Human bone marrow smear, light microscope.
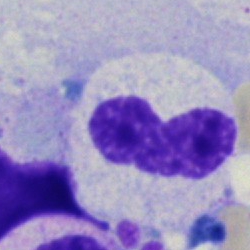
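Band neutrophil, checked feature by feature. First, the outline is round and smooth. Second, the nucleus is bilobed, with a notch in its upper edge. Third, the chromatin is dark purple and clumped, with small paler patches. Last, the cytoplasm carries a fine dusting of faint lilac granules.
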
